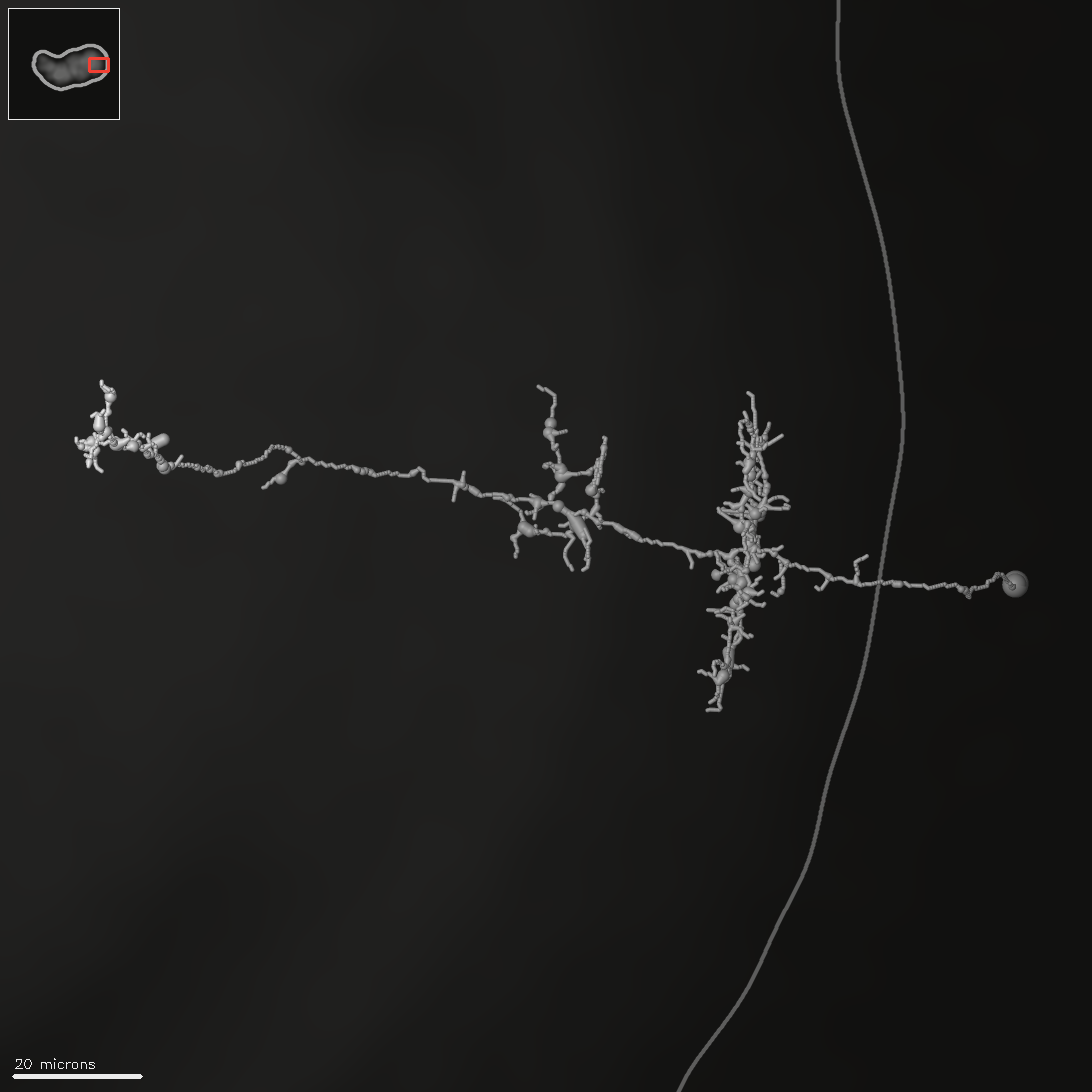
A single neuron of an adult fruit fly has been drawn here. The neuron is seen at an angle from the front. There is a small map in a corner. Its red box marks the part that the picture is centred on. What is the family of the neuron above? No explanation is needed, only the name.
Tm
